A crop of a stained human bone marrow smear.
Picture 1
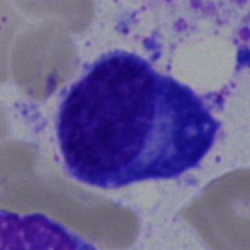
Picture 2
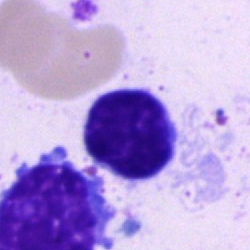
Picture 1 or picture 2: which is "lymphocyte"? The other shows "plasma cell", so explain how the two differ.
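Answer: picture 1 shows a plasma cell, picture 2 a lymphocyte. In picture 1 the nucleus lies off-centre toward the left of an oval cell with a somewhat pointed right end.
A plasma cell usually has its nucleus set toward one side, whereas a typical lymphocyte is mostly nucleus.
Picture 1 has deep blue cytoplasm with a pale zone beside the nucleus; picture 2, roughly round, shows little or no cytoplasm.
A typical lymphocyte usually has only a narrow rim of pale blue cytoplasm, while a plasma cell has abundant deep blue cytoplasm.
Chromatin is dense and dark purple in both, throughout the nucleus in picture 2, where no nucleoli are seen.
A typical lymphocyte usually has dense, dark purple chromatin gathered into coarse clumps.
No granules are seen in picture 1, nor distinct granules or vacuoles in picture 2.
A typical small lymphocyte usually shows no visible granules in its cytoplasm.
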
